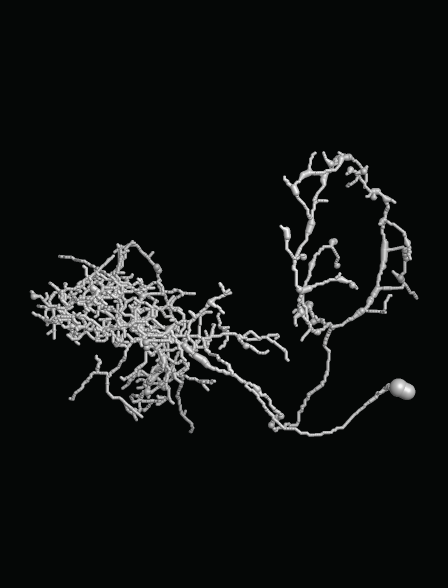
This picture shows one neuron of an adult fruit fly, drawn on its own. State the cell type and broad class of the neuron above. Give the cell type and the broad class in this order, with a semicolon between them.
AVLP407; central-brain intrinsic neuron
